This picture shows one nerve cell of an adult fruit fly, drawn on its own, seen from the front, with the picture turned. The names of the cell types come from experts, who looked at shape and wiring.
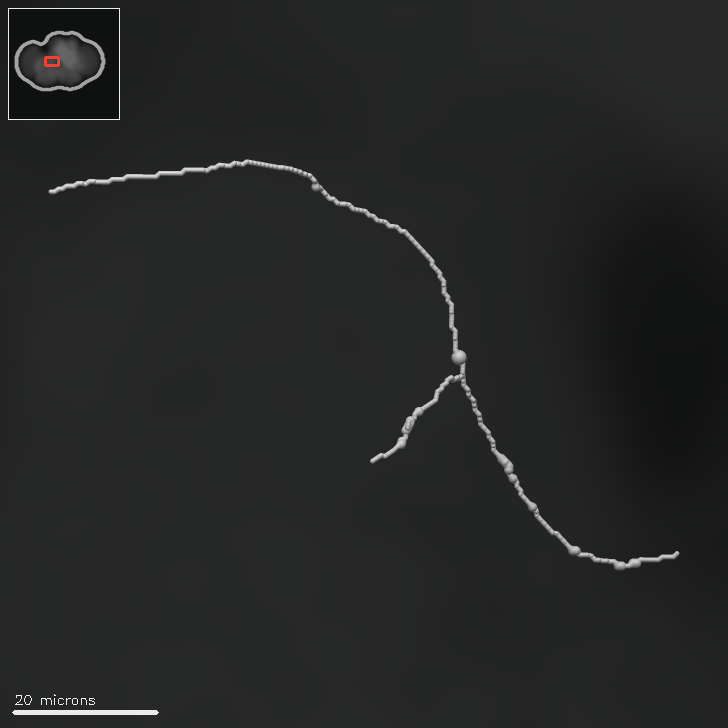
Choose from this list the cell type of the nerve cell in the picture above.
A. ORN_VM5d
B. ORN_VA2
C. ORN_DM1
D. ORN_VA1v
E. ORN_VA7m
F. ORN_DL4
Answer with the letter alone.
A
